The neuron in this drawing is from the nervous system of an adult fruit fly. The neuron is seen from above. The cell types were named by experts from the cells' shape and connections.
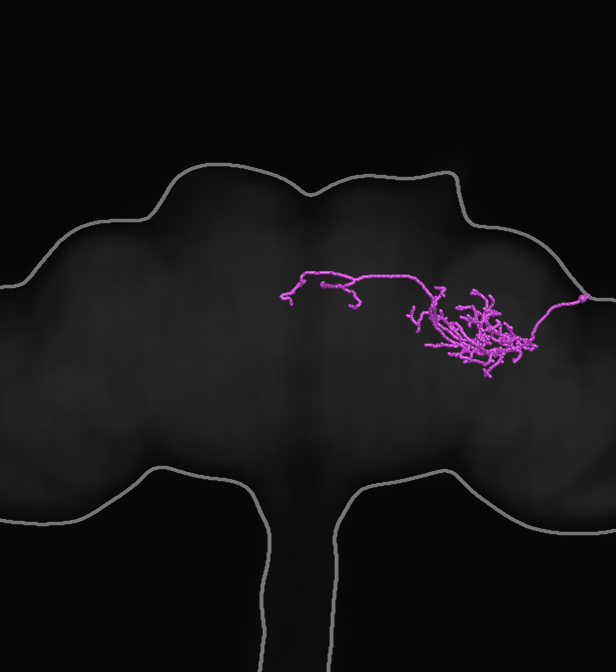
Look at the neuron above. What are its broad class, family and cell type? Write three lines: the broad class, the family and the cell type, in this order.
central-brain intrinsic neuron
hemilineage LHa1
SLP113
